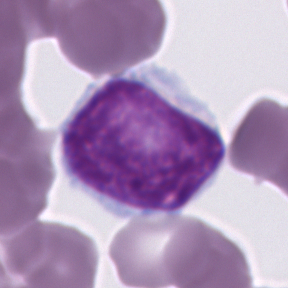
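Hairy cell, and what strikes me first is how much of it the nucleus fills: only a narrow rim of pale blue cytoplasm is left. The nuclear outline is angular, its corners blunt. Looking closer, the chromatin seems paler at the centre of the nucleus than near its edge.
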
